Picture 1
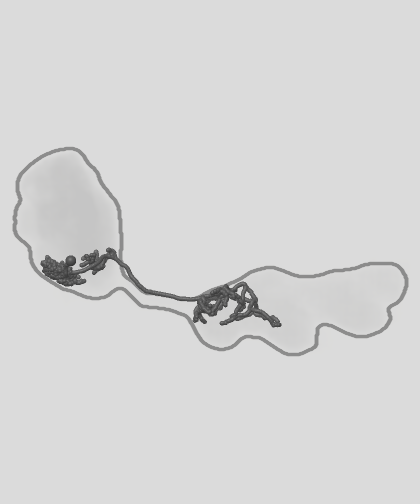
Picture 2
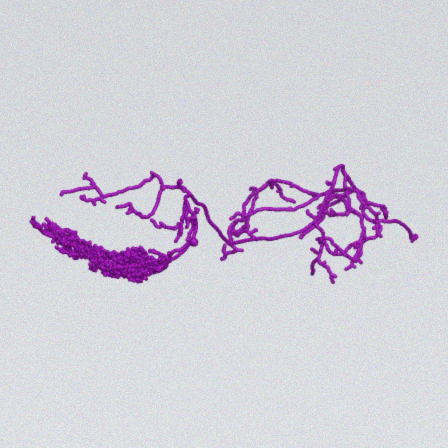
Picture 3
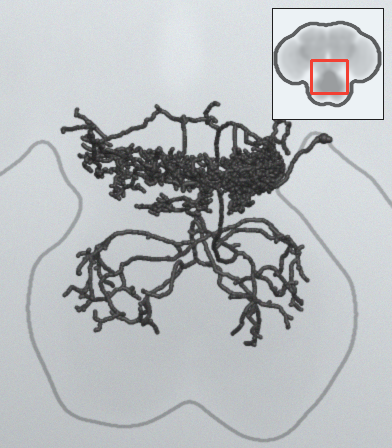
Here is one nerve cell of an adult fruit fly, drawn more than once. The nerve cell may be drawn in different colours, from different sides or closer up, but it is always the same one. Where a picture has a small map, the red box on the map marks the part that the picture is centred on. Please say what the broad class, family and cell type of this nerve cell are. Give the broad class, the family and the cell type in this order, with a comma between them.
descending neuron, DNge, DNge003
